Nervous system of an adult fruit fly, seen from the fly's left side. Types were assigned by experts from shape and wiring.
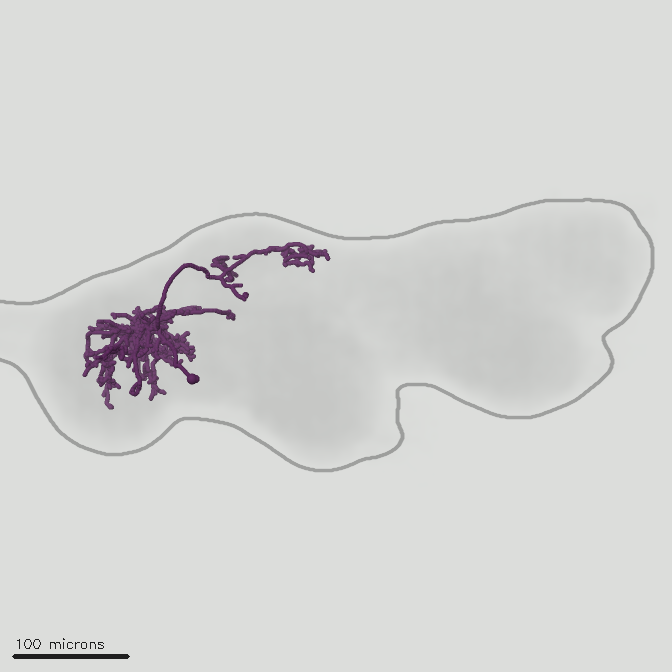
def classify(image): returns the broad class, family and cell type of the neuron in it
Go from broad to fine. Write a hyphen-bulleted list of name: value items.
- broad class: nerve-cord intrinsic neuron
- family: hemilineage 12A
- cell type: IN12A015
